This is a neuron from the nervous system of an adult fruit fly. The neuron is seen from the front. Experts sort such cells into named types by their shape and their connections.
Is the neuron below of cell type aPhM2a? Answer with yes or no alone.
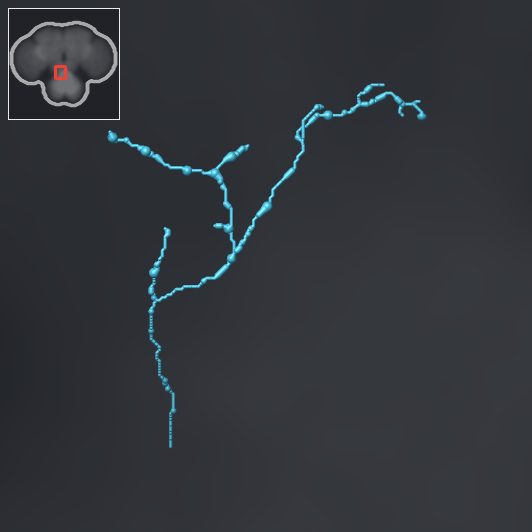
no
